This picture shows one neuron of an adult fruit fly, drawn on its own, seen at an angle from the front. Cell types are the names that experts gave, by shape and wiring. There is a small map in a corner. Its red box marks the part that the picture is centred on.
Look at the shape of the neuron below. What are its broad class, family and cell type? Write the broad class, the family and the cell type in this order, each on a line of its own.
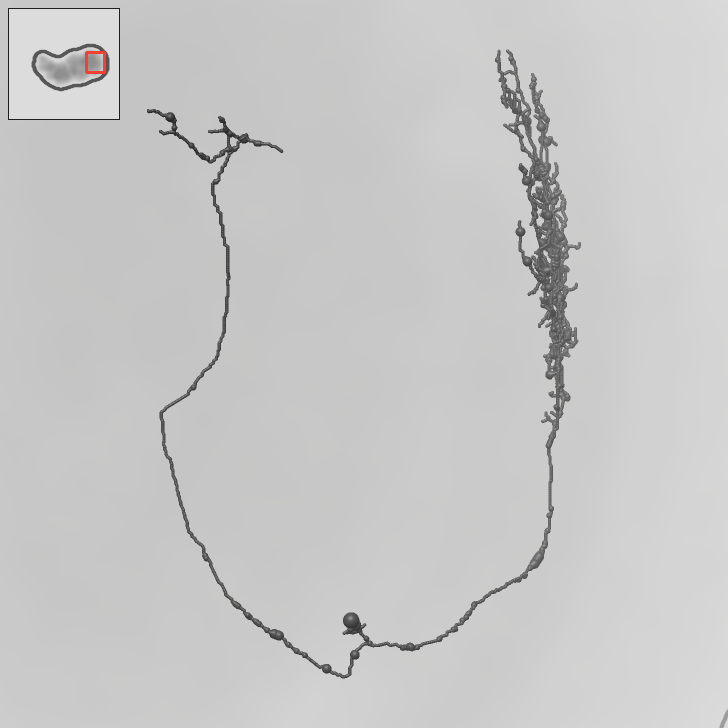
visual projection neuron
MeVP
MeVP3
